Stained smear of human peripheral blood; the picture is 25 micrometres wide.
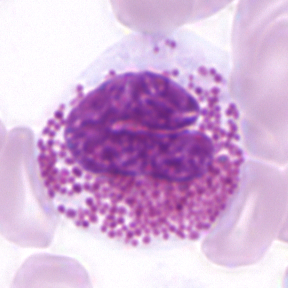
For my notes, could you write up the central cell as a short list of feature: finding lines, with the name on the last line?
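Nucleus: two lobes, one above the other, separated by a cleft
Chromatin: coarse and clumped, with dark purple patches
Granules: densest below the nucleus, sparser above it
Cytoplasm: pale and nearly colourless between the granules
Name: eosinophil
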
